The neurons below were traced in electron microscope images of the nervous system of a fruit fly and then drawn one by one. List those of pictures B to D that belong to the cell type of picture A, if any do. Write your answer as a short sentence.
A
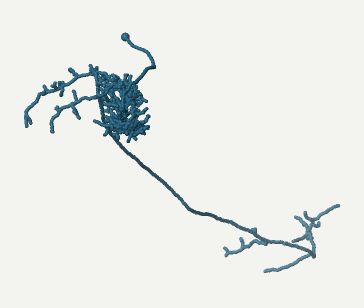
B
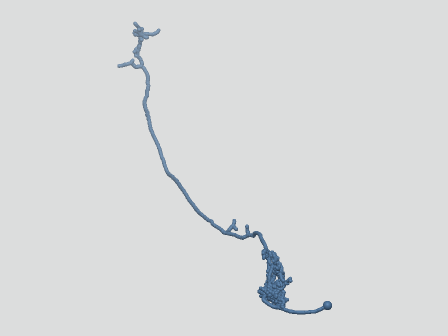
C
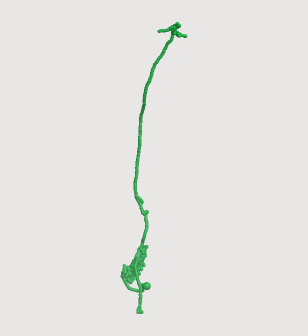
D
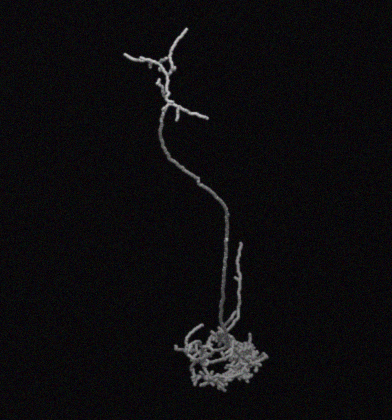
None of them is of the same cell type.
